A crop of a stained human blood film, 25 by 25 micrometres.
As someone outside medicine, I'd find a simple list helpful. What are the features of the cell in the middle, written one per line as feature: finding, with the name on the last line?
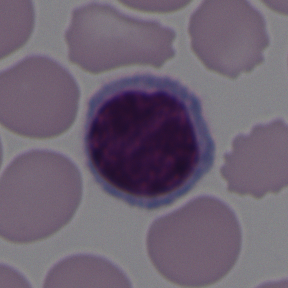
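Shape: roughly round outline
Edge: slightly uneven, not perfectly smooth
Chromatin: dense, stains dark purple
Nucleoli: none visible
Cell: typical lymphocyte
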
